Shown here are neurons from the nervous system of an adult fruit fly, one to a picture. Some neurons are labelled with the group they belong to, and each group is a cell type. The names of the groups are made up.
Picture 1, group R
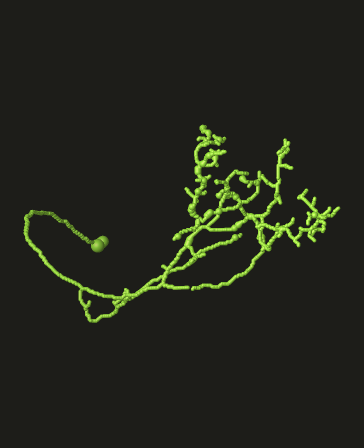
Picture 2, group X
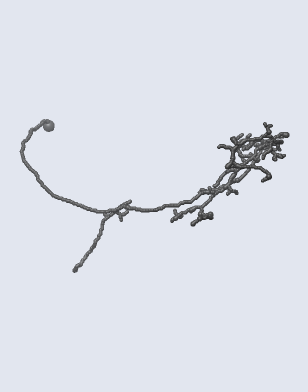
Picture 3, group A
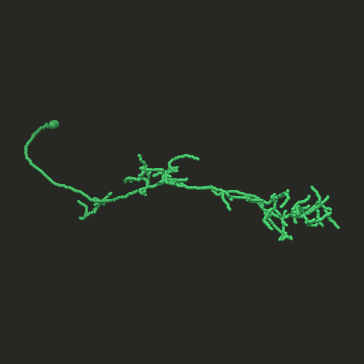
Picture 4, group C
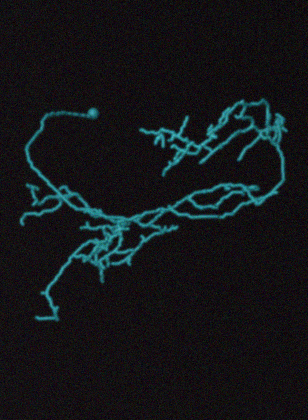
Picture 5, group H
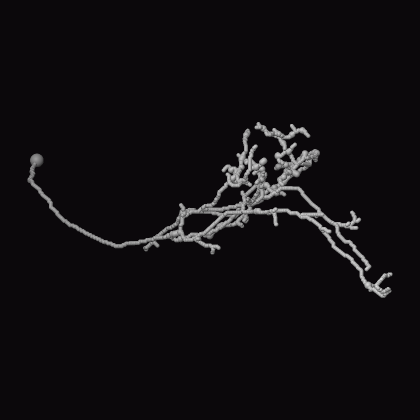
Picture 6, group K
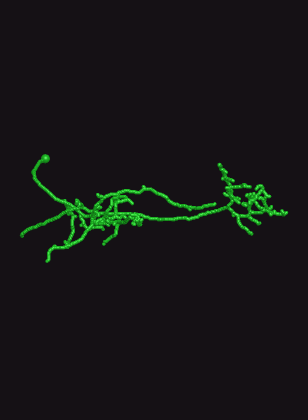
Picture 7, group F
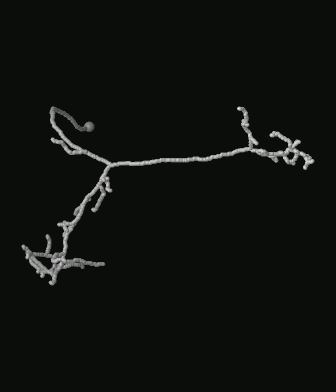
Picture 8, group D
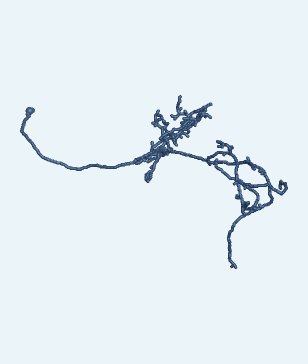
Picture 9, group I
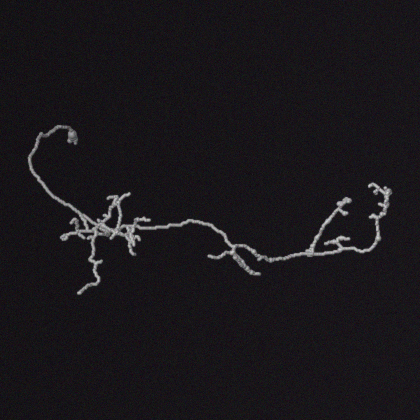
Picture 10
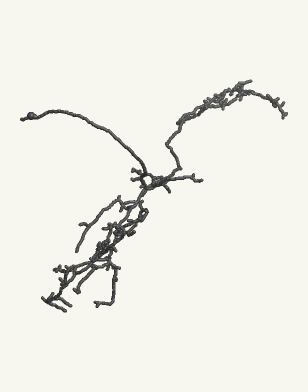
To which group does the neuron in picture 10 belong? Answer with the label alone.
group F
